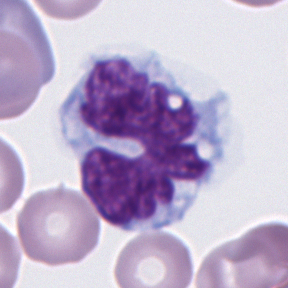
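Monocyte: broad bands of nuclear material, not thin threads, seem to join the parts of its nucleus. I see no distinct coloured granules in the cytoplasm. Two small clear round spots lie on the right side, and the outline looks irregular, with faint ruffled edges.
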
